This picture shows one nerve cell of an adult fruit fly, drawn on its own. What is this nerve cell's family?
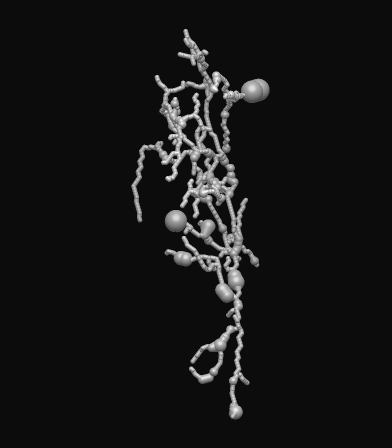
Mi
